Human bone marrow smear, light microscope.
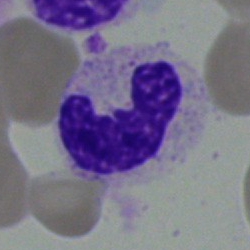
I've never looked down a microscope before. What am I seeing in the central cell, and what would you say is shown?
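Here the nucleus curves like a horseshoe, its notch opening toward the top. Its chromatin looks dark purple and coarsely clumped, with small paler patches. I see no nucleoli, and no vacuoles in the cytoplasm. So this is a band neutrophil.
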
